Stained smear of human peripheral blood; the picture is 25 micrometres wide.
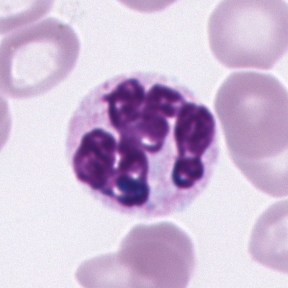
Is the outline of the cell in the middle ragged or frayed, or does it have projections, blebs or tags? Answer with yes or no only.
No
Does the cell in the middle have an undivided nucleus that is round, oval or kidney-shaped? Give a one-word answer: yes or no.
No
